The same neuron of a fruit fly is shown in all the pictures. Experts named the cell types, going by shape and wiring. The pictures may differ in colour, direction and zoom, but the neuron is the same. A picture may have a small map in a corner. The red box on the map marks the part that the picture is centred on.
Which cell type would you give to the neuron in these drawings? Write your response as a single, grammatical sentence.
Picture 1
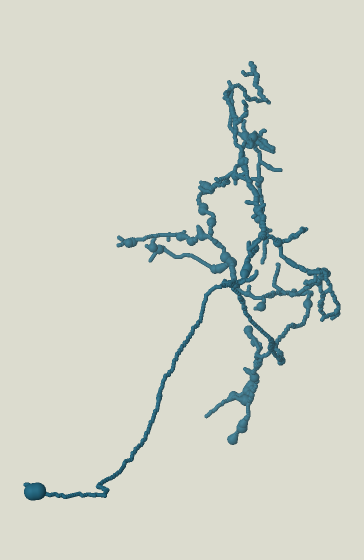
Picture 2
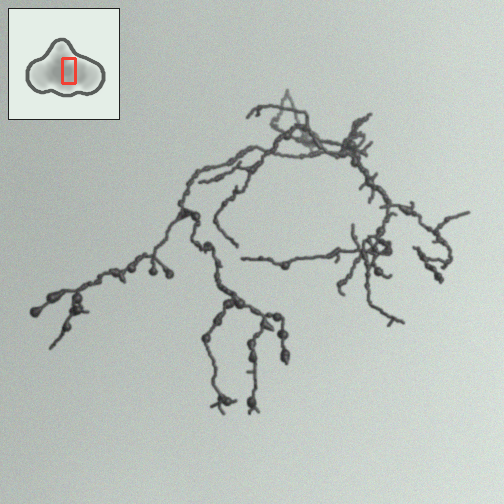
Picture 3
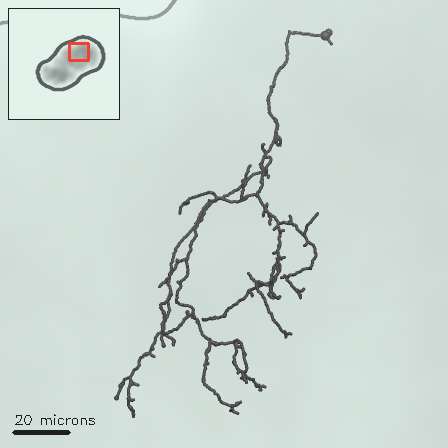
This neuron is typed as PS005_c.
